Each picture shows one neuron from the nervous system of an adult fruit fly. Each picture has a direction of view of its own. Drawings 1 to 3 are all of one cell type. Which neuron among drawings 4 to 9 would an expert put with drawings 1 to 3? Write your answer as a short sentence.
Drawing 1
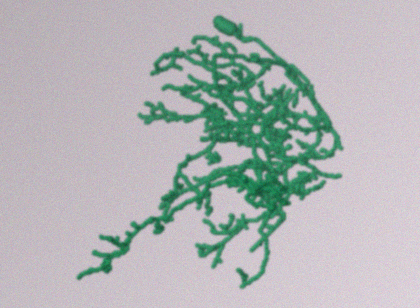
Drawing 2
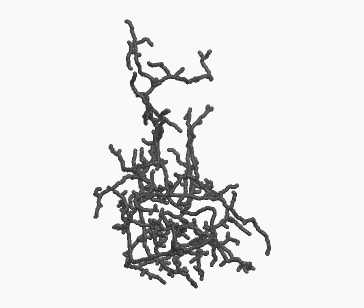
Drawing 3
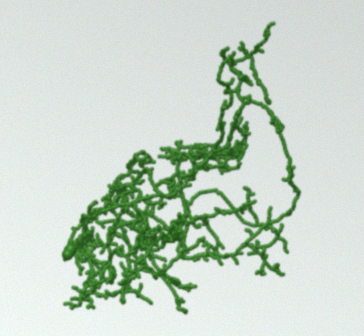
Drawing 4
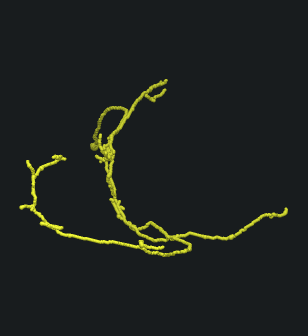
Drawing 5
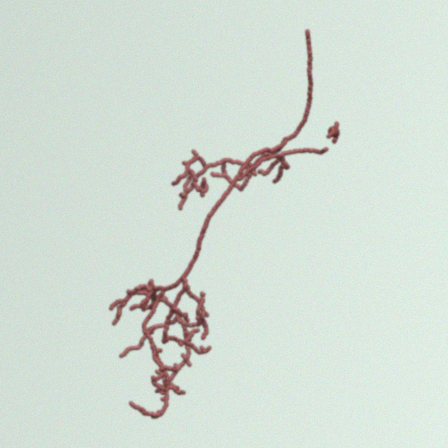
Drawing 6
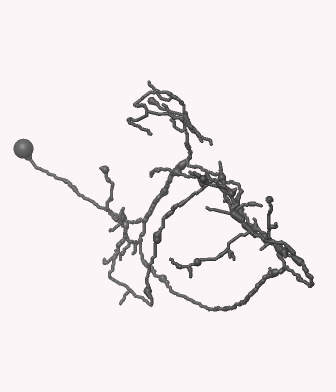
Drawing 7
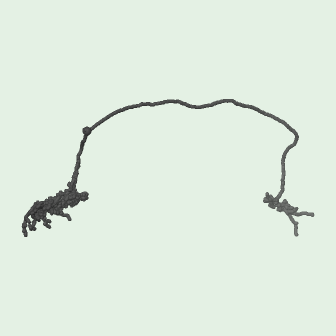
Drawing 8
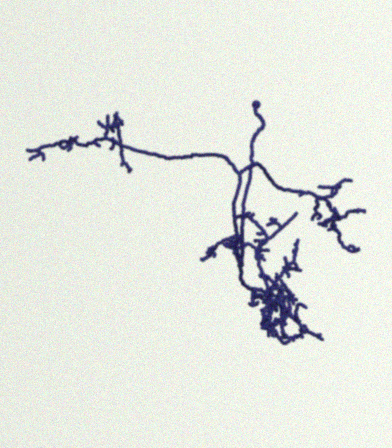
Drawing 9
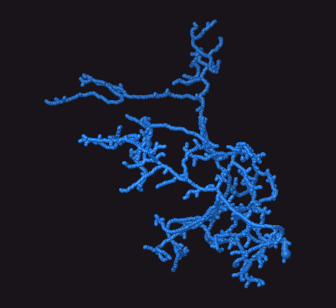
Drawing 9 is of the same cell type.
